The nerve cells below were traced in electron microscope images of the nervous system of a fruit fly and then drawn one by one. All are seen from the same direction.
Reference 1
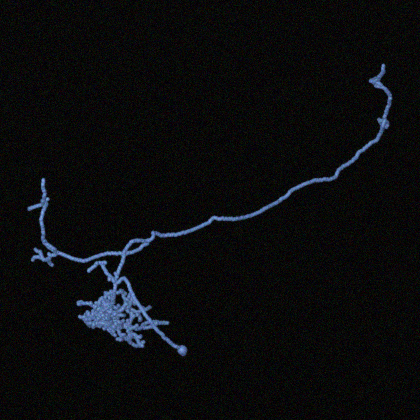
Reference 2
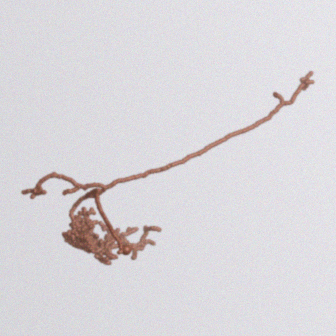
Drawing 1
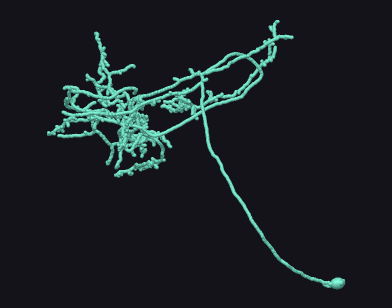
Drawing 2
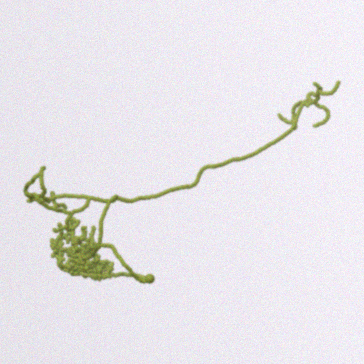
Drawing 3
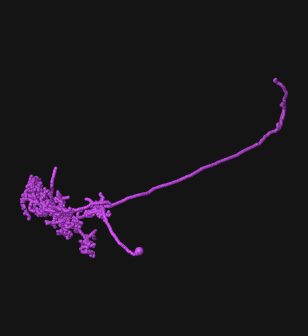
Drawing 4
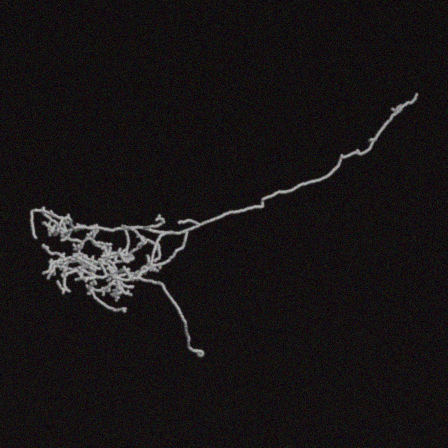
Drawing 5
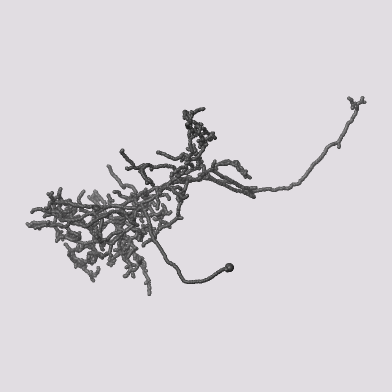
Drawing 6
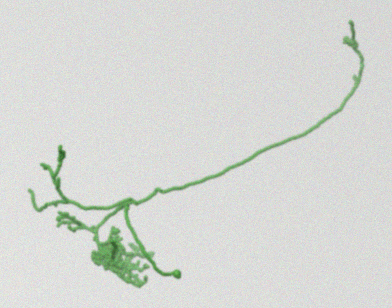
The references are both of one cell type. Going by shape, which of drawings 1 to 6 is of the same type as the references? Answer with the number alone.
6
